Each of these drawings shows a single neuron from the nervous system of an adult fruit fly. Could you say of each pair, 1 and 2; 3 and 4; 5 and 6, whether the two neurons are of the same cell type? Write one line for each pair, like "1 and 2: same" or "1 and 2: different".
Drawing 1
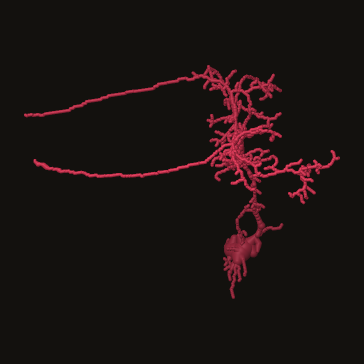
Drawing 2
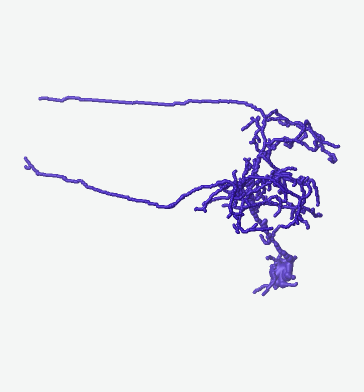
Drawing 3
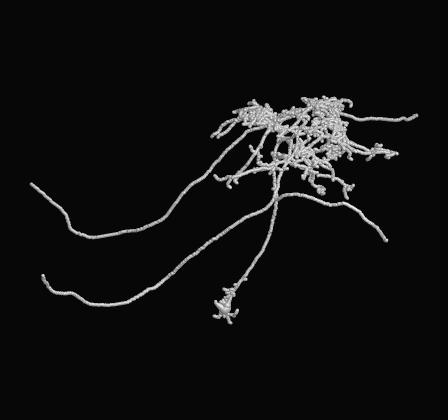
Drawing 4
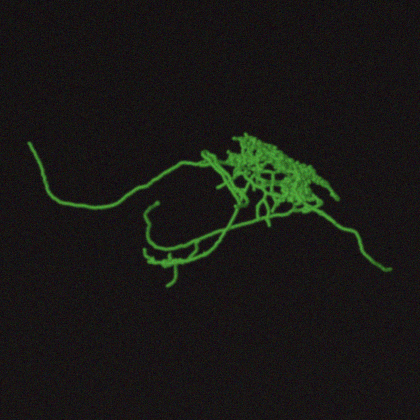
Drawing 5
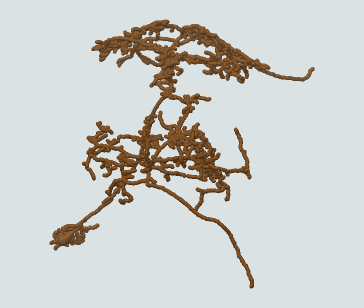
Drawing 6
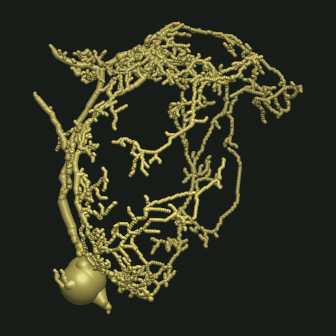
1 and 2: same
3 and 4: same
5 and 6: different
